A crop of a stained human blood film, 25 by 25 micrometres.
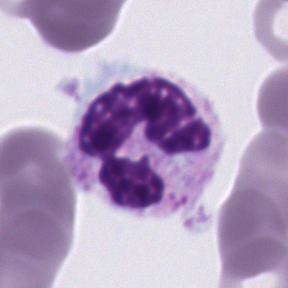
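Segmented neutrophil, central cell of a stained peripheral blood smear. Nucleus divided into several lobes curving around a pale central area. Chromatin dark purple, coarsely clumped. Cytoplasm pale pinkish-lilac, with fine pinkish-violet granules scattered throughout.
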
